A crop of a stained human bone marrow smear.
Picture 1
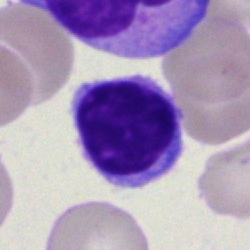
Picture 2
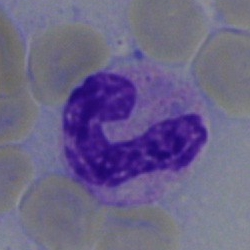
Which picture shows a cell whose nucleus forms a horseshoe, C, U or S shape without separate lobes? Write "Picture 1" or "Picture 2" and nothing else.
Picture 2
